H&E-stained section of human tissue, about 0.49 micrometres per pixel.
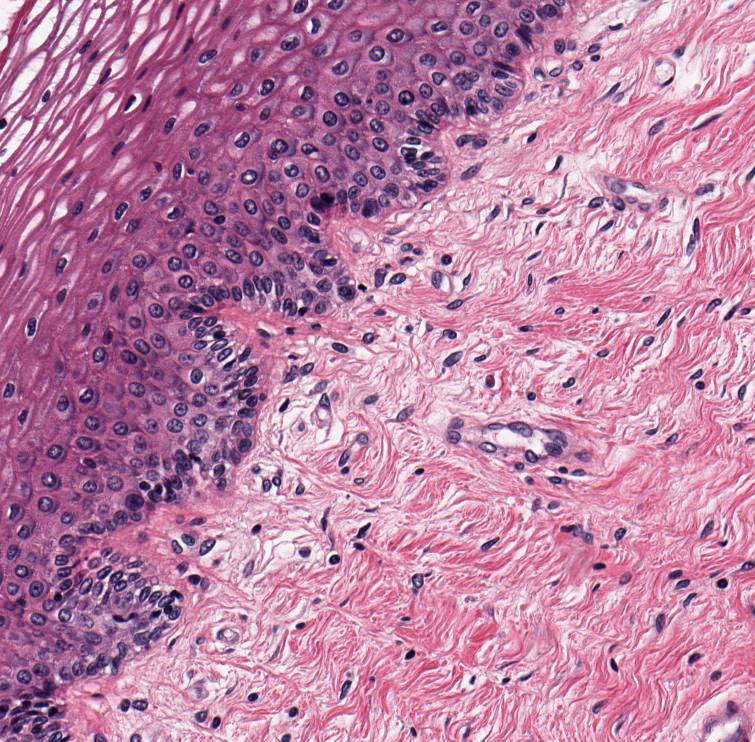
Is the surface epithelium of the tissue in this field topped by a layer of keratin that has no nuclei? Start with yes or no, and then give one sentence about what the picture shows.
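No. The flattened surface cells at the top-left still contain nuclei, and no anucleate keratin layer covers them.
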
